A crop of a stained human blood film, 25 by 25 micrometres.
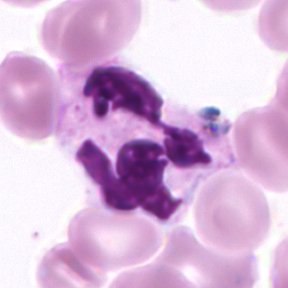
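Segmented neutrophil, central cell in a stained smear of human peripheral blood. The outline is roughly round, with a faint, pale border. The nucleus is divided into several separate lobes, and no nucleoli are visible within it. Fine lilac-pink granules are scattered through the cytoplasm.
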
